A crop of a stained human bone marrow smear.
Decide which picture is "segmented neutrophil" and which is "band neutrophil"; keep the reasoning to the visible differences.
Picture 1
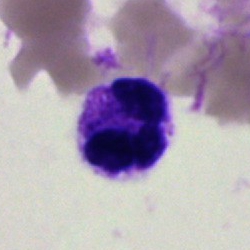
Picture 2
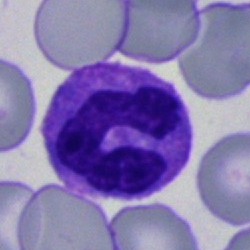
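In picture 2 you are looking at the band neutrophil; picture 1 holds the segmented neutrophil. The band neutrophil's nucleus is a curved band bent into a C-shape around a pale central gap that opens to the right.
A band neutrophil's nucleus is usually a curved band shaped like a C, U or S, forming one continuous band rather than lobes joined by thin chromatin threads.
Its outline is round and smooth, and a moderate rim of lilac-purple cytoplasm without vacuoles surrounds the nucleus. The segmented neutrophil's outline is roughly round with a slightly uneven edge, and its purple-violet cytoplasm shows most clearly at the upper left. Chromatin is dense and very dark purple in the segmented neutrophil, dark purple and coarsely clumped in the band neutrophil, and neither nucleus shows nucleoli.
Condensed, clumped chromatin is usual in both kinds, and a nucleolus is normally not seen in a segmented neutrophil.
Pale red cells without nuclei lie just above the segmented neutrophil.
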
